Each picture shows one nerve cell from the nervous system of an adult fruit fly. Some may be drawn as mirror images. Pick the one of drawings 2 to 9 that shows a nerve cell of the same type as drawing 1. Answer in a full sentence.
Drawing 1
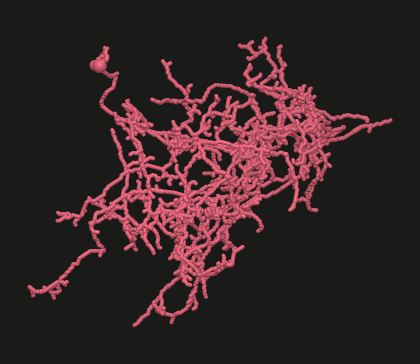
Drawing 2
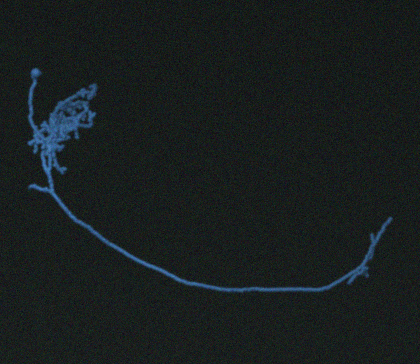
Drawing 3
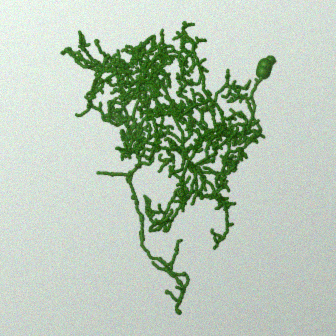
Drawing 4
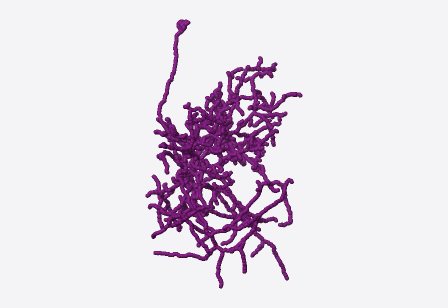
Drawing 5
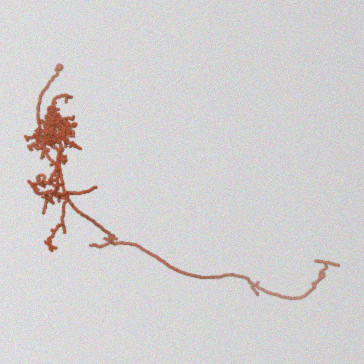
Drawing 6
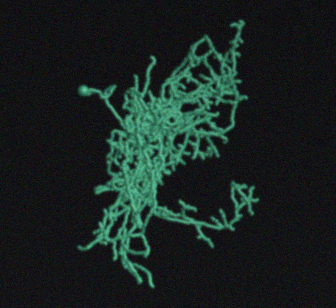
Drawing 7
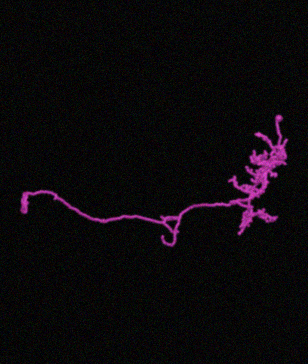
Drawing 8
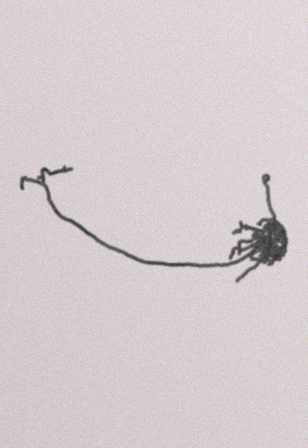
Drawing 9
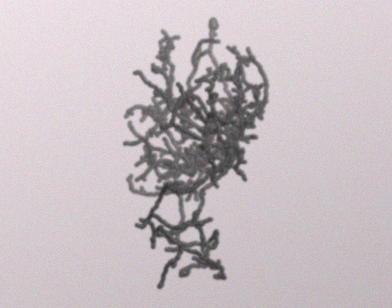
Drawing 3 is of the same cell type.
